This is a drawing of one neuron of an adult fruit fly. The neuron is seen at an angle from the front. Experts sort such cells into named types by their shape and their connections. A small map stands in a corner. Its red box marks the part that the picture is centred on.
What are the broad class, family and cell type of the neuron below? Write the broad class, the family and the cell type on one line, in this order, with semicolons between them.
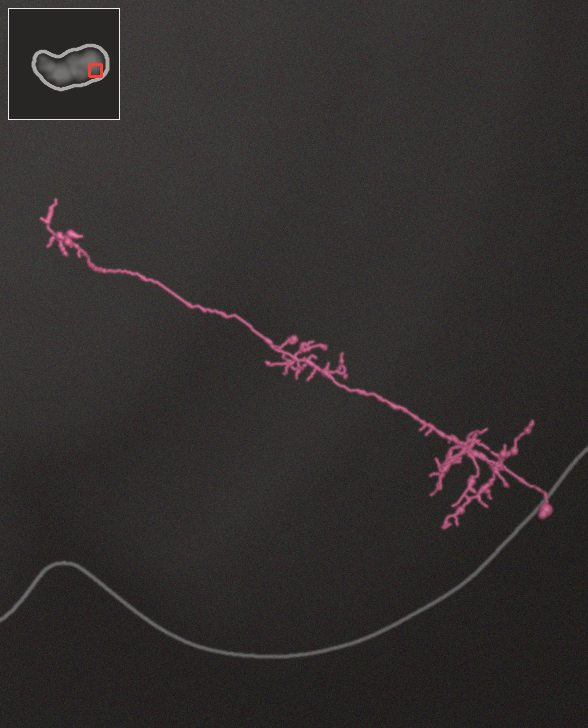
optic-lobe intrinsic neuron; Tm; Tm6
